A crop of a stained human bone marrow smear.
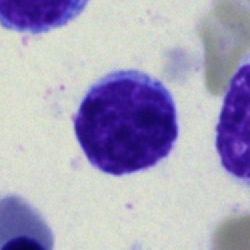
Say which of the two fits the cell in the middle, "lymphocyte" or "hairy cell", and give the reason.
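This is a lymphocyte. Checked first: the nucleus fills almost the whole cell, and cytoplasm shows at most as a very thin rim at the edge.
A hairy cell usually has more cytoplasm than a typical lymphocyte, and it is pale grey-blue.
Checked next: the outline is round, and no vacuoles are seen.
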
